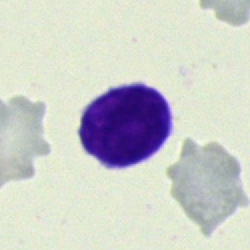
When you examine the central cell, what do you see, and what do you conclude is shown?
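Smooth and oval, the outline encloses a nucleus with no distinct rim of cytoplasm visible around it. Its chromatin is dense and deep purple, with a faintly mottled texture. No vacuoles can be made out anywhere in the cell. It is a lymphocyte.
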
